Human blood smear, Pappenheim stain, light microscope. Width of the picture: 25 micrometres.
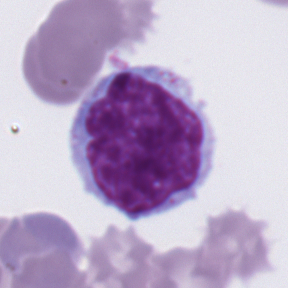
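Typical lymphocyte in the middle of this stained peripheral blood smear, about 13 micrometres across. Its nucleus, about 13 by 10 micrometres, fills about 70% of the cell's area and is broadly rounded, with a slightly bumpy, irregular outline. Dark purple chromatin is coarsely clumped, with paler gaps between clumps, and no distinct nucleoli can be seen. A narrow pale blue-grey rim of cytoplasm is widest on the left side.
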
